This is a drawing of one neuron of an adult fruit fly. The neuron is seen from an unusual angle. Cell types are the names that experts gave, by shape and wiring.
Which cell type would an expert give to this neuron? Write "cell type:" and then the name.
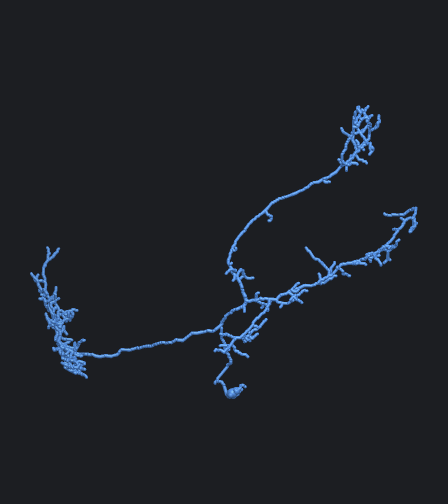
cell type: GNG527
